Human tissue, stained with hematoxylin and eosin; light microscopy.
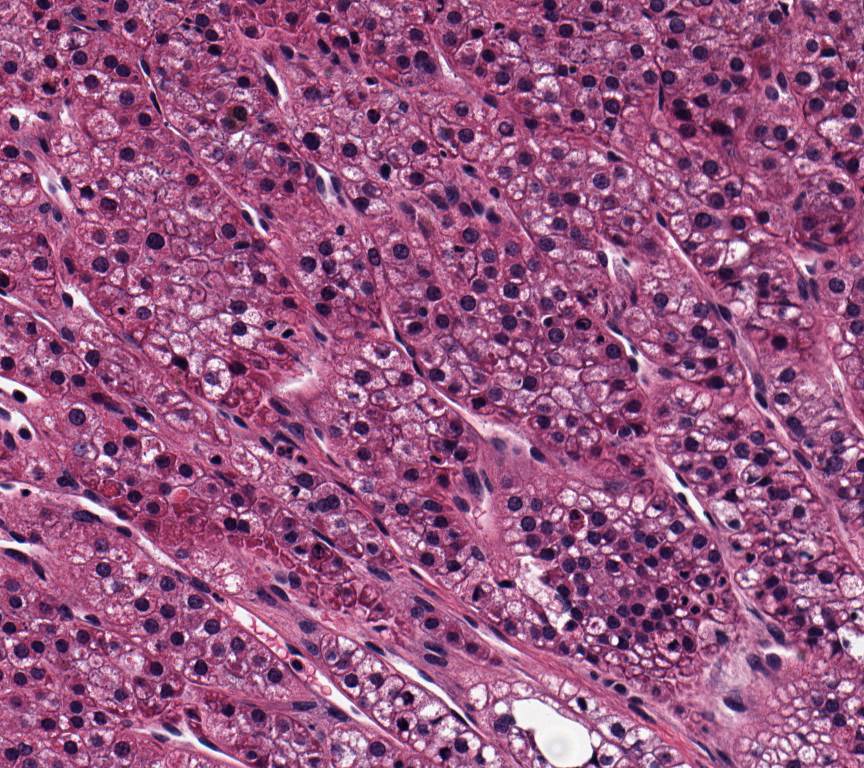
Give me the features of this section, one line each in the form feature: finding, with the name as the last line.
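Arrangement: long parallel cords, running diagonally from upper left to lower right
Between cords: thin slit-like capillary channels
Channel lining: flattened endothelial cells with elongated nuclei
Cytoplasm: pale, finely vacuolated, foamy in many cells
Lumina: none; no follicles or tubules
Name: adrenal gland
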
